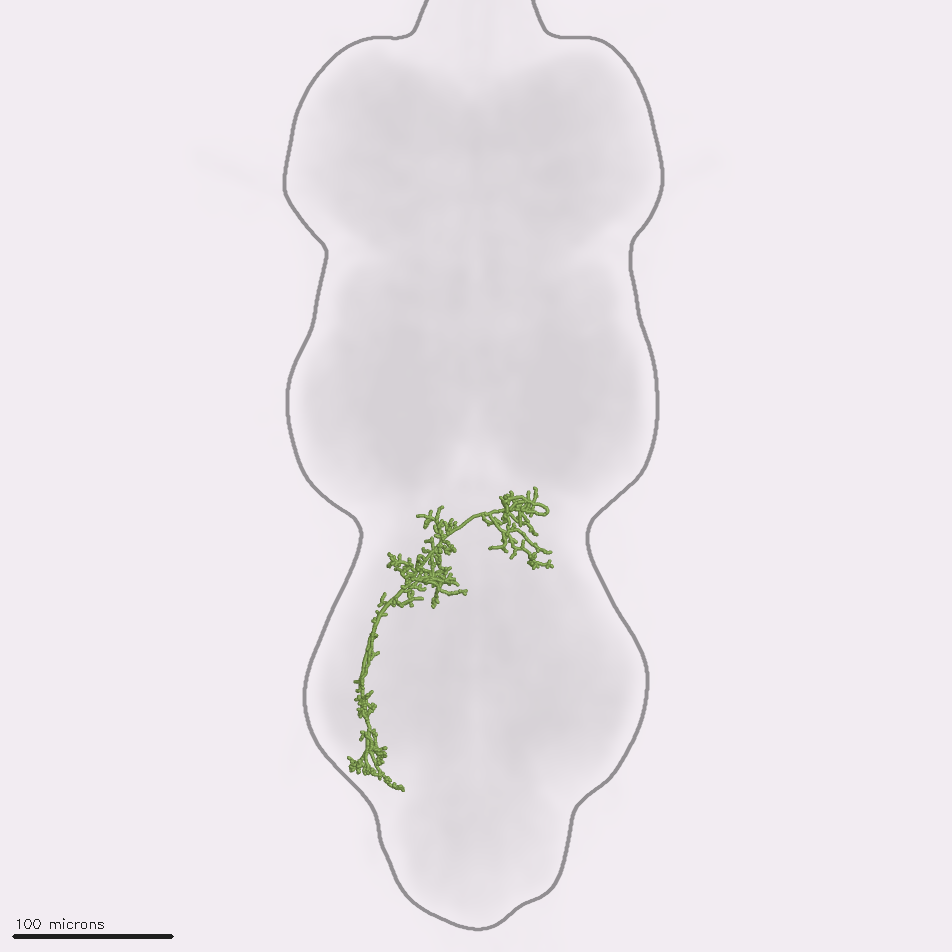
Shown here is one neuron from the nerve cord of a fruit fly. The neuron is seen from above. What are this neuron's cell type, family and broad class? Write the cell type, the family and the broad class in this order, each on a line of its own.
IN11A046
hemilineage 11A
nerve-cord intrinsic neuron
